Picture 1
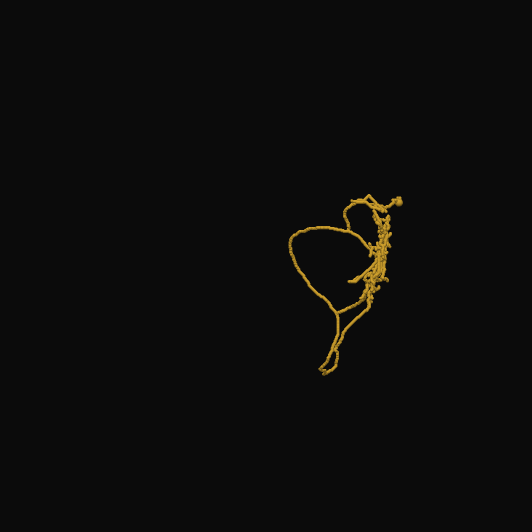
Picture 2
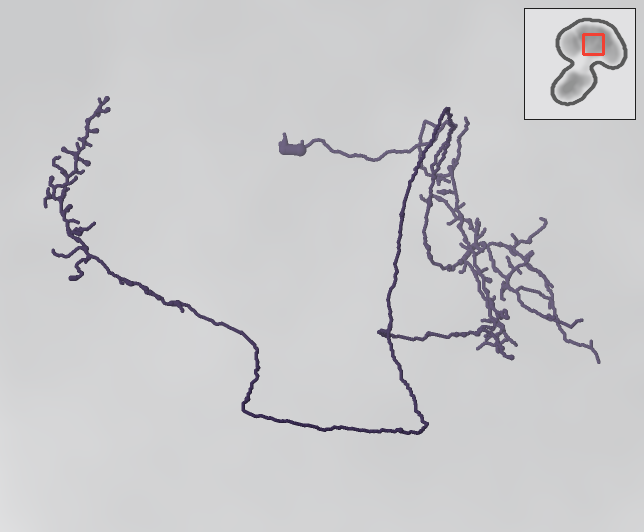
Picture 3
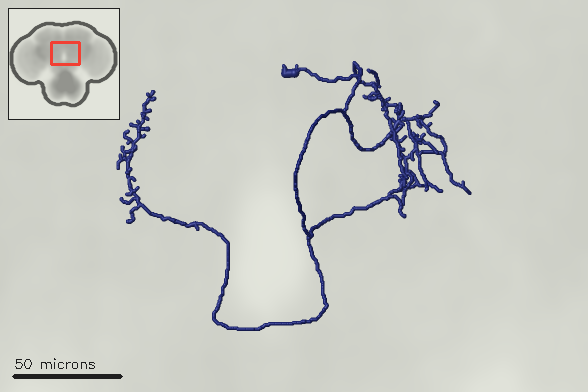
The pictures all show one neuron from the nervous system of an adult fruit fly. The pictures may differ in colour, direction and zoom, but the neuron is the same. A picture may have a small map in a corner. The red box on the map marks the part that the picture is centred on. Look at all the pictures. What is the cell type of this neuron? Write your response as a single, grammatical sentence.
What this neuron is, by cell type, is PS229.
